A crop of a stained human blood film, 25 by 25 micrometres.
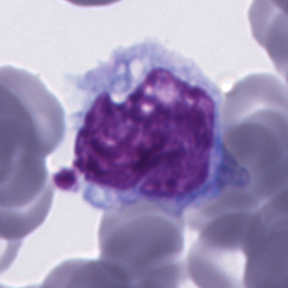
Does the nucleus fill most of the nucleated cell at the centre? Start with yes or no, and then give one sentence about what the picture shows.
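Yes. The nucleus fills most of the cell, leaving a narrow rim of cytoplasm.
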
